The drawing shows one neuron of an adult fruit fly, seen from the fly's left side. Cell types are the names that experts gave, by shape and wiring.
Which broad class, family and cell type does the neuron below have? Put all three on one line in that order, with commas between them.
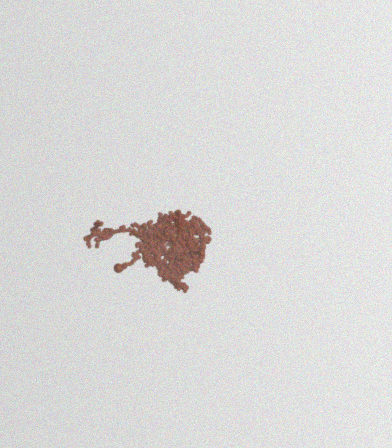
nerve-cord intrinsic neuron, hemilineage 08A, IN08A008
